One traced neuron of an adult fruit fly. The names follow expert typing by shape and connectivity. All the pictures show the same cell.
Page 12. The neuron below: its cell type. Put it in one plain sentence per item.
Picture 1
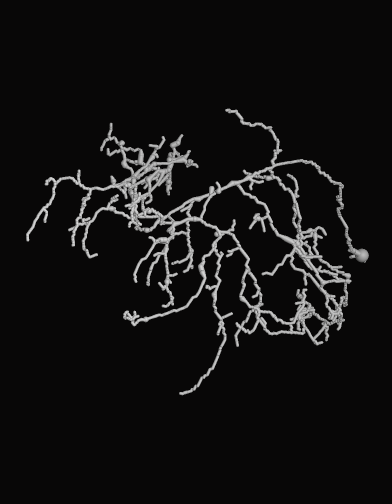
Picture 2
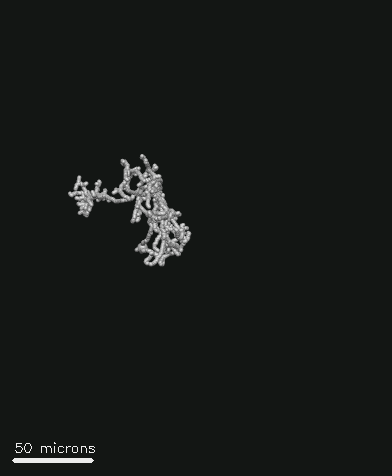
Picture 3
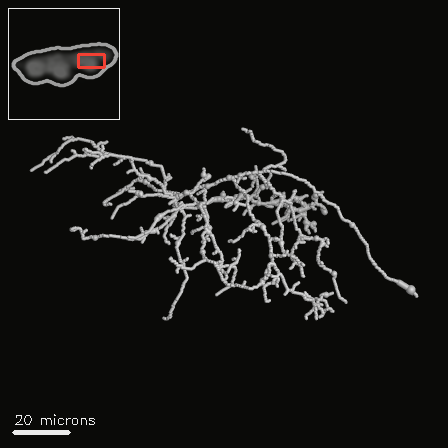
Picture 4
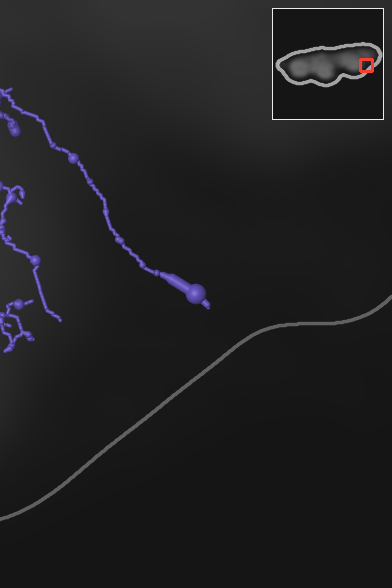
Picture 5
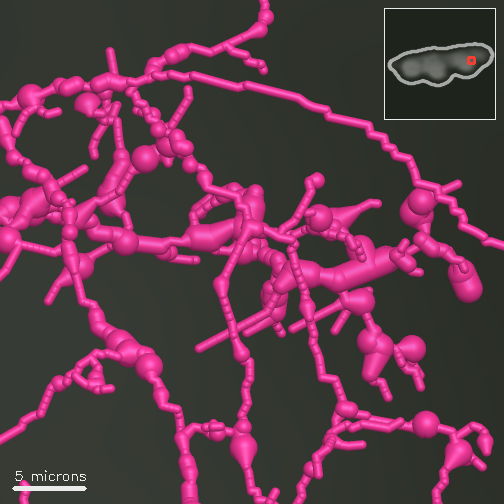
The cell type is IN21A051.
